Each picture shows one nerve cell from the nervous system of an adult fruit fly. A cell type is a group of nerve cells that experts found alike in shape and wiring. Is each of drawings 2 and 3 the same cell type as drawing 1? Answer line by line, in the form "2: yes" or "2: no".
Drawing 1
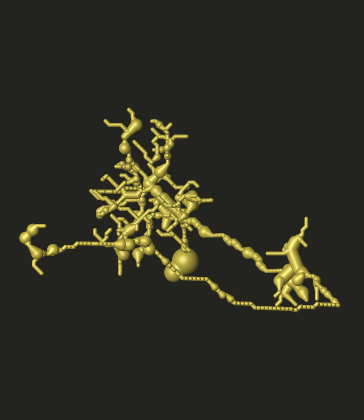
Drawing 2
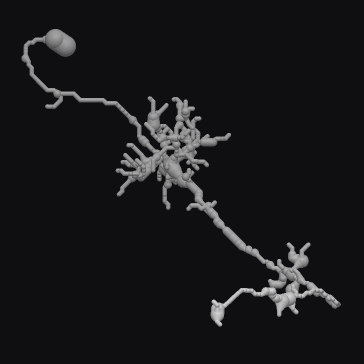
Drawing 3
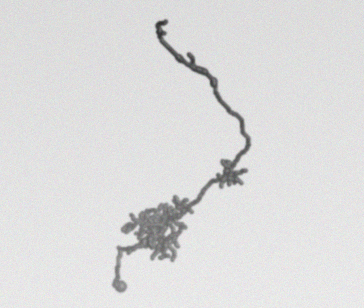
2: yes
3: yes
